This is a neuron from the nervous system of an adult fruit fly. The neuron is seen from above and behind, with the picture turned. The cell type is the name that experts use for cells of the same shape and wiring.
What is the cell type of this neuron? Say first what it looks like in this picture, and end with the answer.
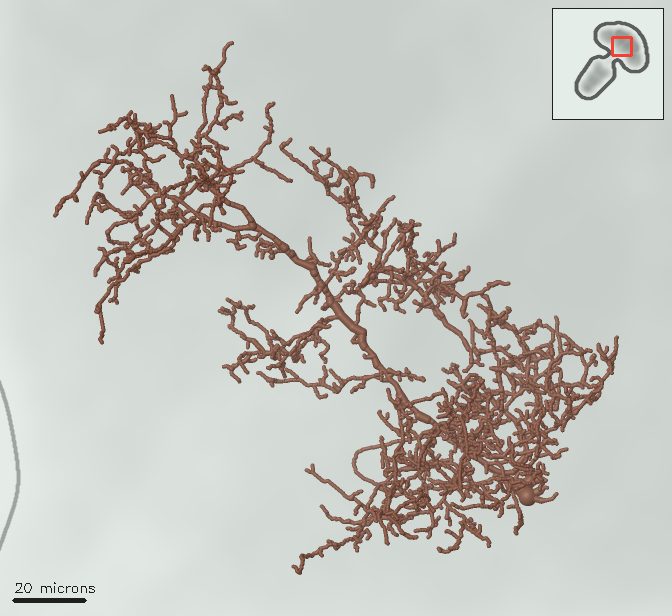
Its cell body lies at the lower right of the picture. From left to right in the picture it spans about 160 microns. The picture shows more than a hundred branch ends. Its broad class is central-brain intrinsic neuron. It is of cell type GNG023.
